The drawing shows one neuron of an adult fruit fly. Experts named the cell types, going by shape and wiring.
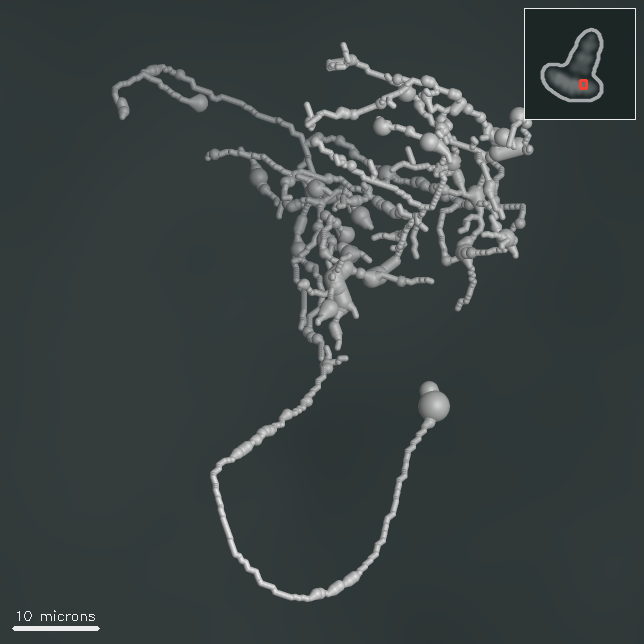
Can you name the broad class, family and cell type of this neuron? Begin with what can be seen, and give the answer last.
By the scale bar it is about 65 microns tall in this view. Dozens of branch ends can be seen. Its broad class is central-brain intrinsic neuron. The family is hemilineage LHl1. Its cell type is LHAV4d5.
